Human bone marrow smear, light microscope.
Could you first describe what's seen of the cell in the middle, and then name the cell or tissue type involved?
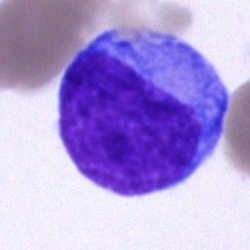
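Round and smooth in outline, the cell has its nucleus off-centre toward the lower left. Its cytoplasm forms a blue crescent along the upper right, and no distinct granules are seen there. The cell is a blast.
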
